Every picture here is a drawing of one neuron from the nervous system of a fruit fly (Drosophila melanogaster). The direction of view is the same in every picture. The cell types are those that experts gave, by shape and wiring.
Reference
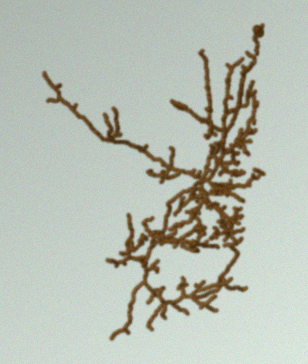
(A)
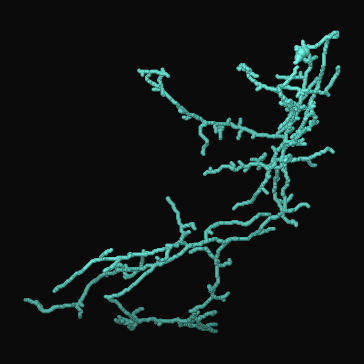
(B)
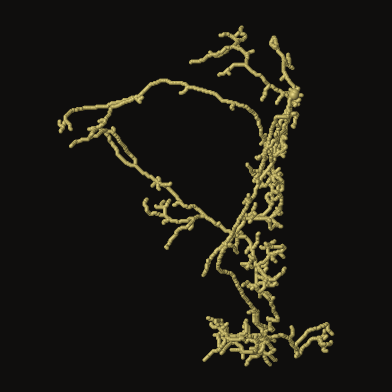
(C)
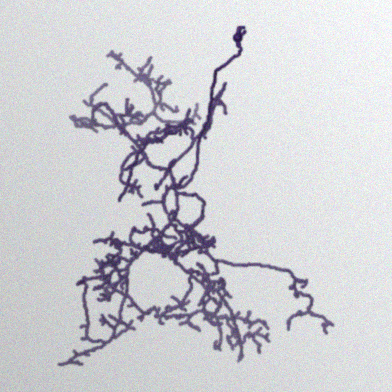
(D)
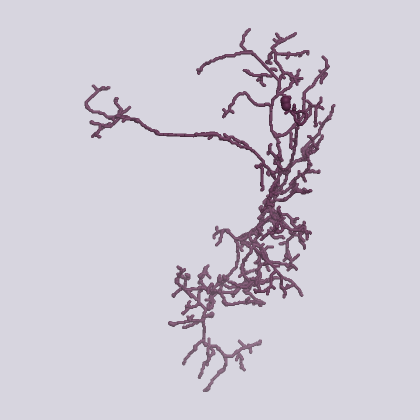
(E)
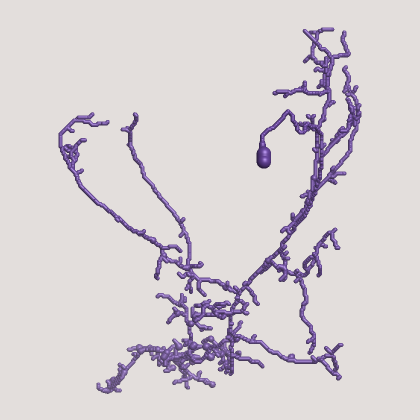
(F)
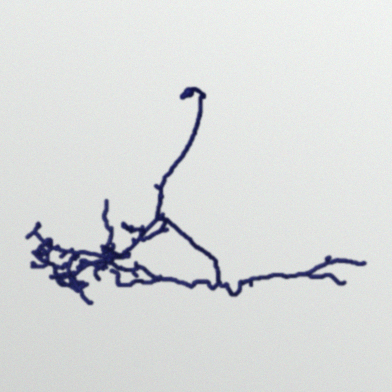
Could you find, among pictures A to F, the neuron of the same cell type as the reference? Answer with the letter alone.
D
